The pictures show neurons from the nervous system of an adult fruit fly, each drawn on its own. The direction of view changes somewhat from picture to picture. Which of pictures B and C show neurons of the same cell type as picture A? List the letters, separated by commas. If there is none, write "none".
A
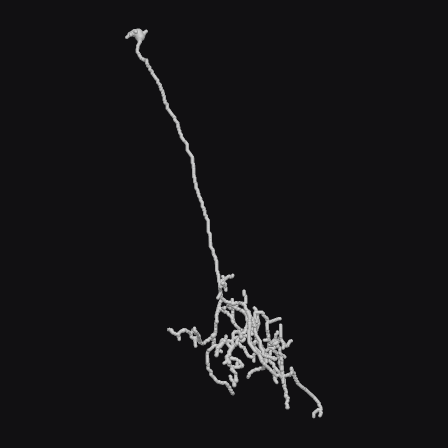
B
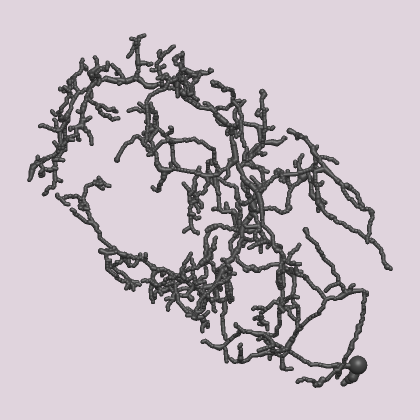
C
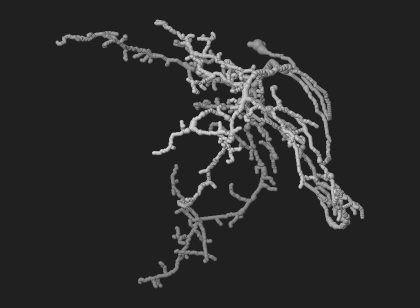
none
